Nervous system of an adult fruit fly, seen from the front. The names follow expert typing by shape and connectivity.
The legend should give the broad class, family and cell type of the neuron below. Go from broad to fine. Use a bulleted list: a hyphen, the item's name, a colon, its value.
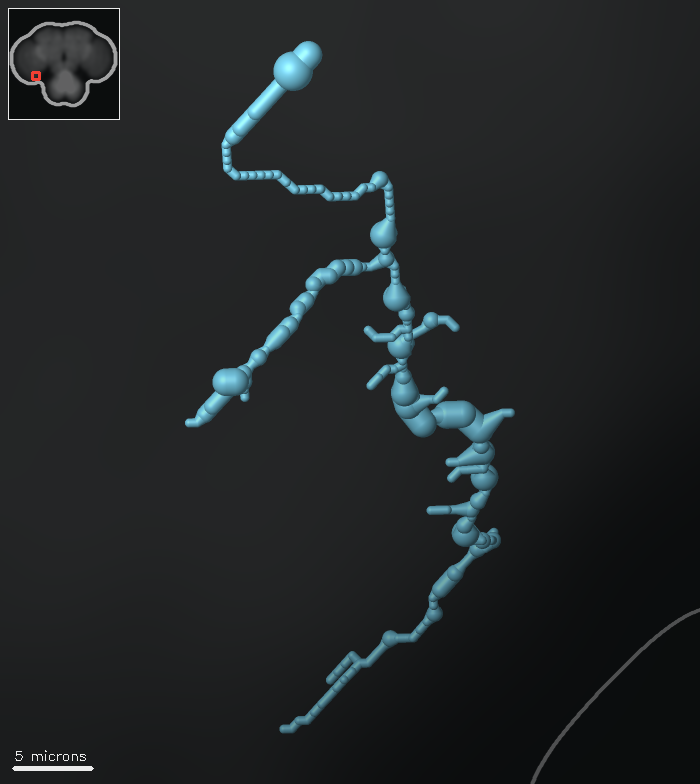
- broad class: optic-lobe intrinsic neuron
- family: Dm
- cell type: Dm3a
